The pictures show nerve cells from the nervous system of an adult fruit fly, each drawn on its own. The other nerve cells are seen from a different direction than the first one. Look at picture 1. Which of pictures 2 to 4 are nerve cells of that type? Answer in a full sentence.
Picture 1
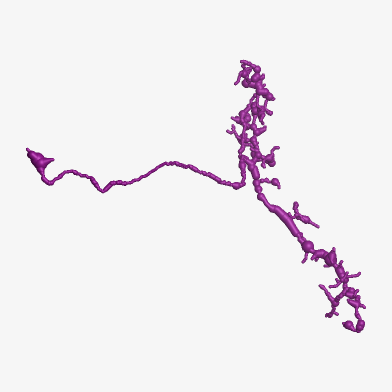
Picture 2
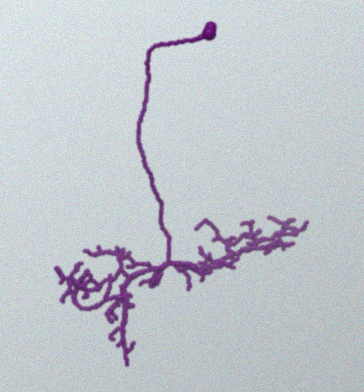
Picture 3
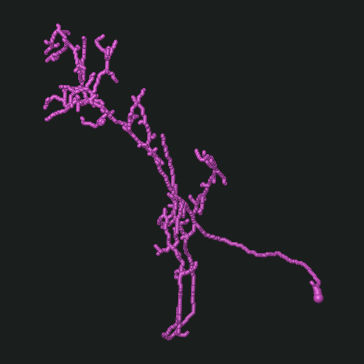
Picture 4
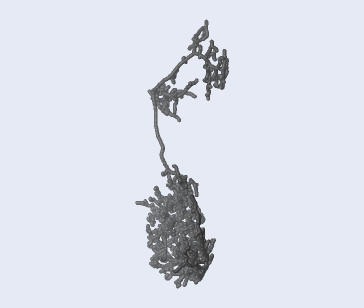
Picture 2 is of the same cell type.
